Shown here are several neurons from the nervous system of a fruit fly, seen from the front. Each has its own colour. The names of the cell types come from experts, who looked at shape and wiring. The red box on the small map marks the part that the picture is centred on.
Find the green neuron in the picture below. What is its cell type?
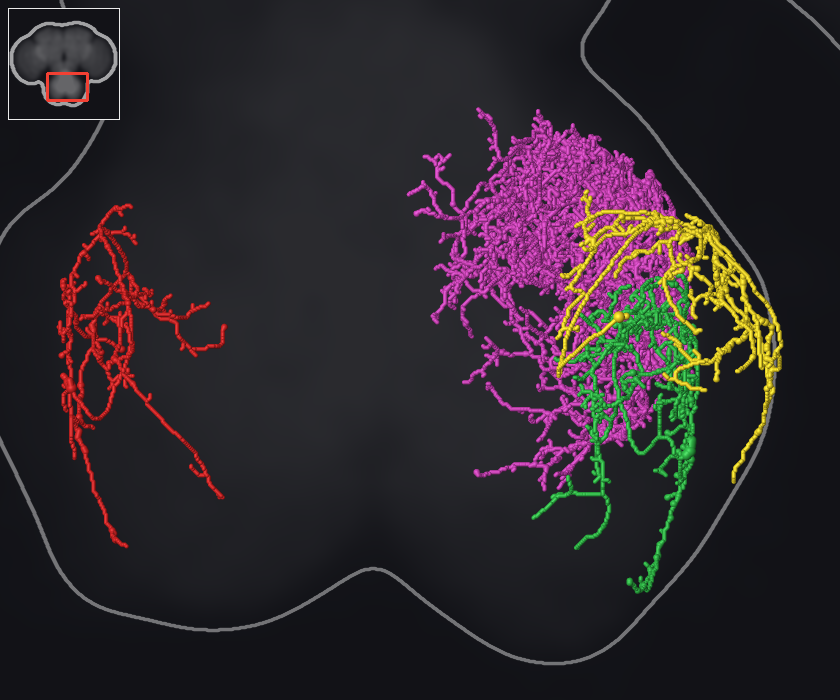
IN08A022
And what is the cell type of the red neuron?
IN08A043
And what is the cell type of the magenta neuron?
Fe reductor MN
